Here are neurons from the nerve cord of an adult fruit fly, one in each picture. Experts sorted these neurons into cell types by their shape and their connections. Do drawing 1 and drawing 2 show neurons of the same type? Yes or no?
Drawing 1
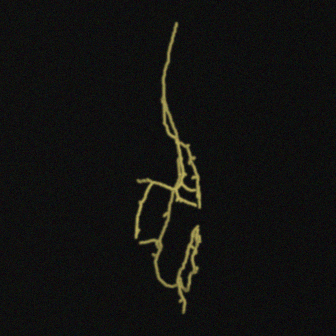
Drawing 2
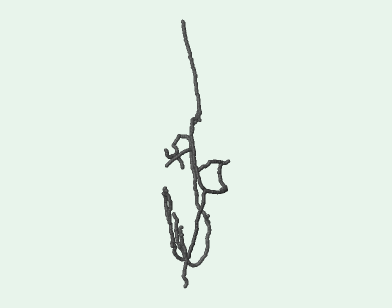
yes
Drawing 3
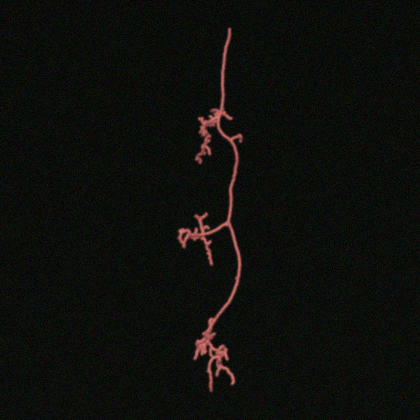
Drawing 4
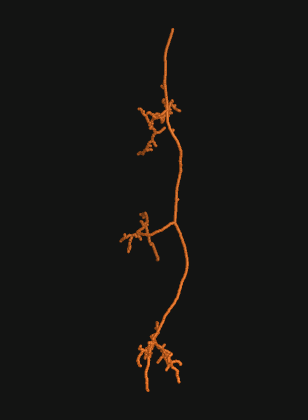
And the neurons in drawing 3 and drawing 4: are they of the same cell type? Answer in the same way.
yes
